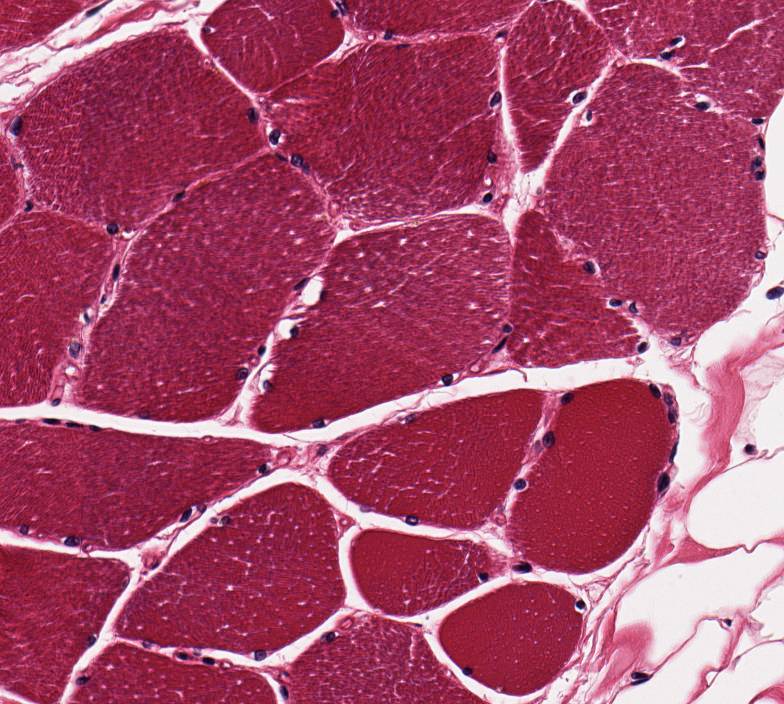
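Skeletal muscle, haematoxylin and eosin stained section. The fibre nuclei are small, dark and flattened, lying at the edges of the fibres. Most fibres show a finely stippled, speckled red cytoplasm; several in the lower right are a more uniform, deeper red than their neighbours. Loose, pale pink, wavy connective tissue lies at the right edge of the field, mostly toward the lower right.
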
